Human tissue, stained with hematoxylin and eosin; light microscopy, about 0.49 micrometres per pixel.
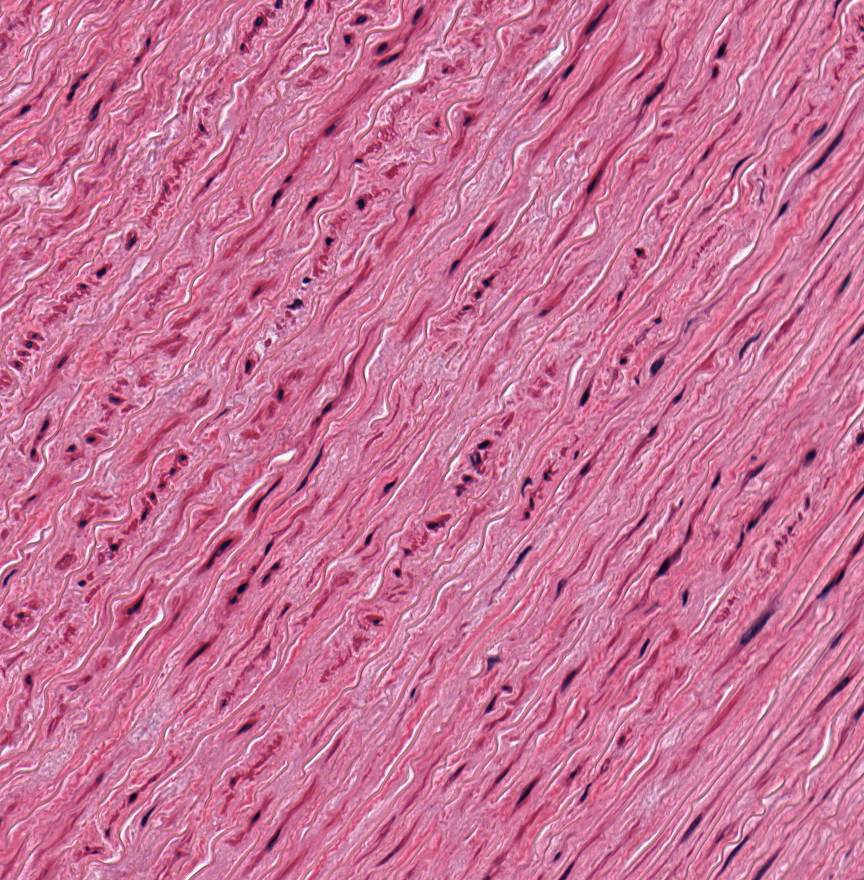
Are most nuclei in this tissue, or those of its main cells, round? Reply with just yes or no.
No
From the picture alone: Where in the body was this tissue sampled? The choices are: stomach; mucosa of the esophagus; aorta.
aorta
